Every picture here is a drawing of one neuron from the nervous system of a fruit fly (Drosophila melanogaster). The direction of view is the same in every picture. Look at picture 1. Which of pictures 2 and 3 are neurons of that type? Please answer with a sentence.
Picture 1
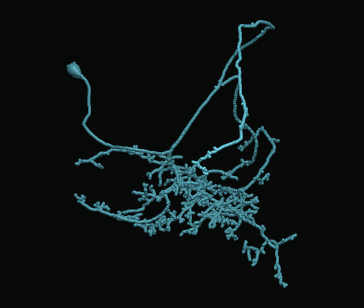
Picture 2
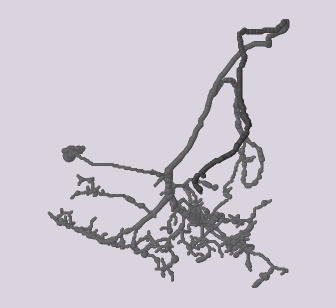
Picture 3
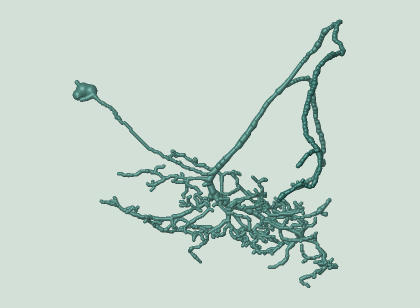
Picture 2 and picture 3 are of the same cell type.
